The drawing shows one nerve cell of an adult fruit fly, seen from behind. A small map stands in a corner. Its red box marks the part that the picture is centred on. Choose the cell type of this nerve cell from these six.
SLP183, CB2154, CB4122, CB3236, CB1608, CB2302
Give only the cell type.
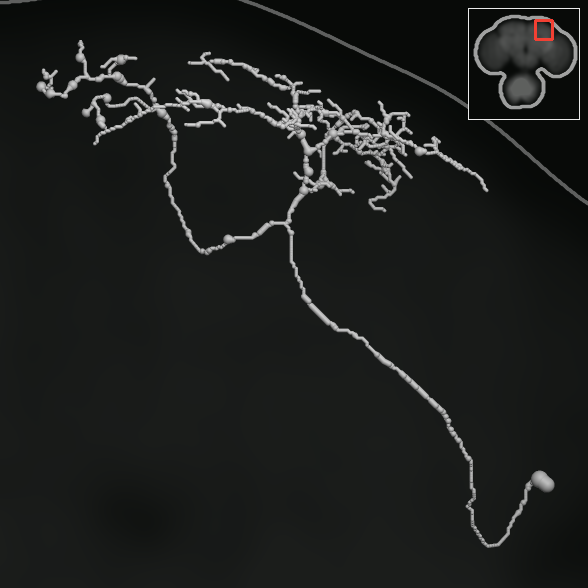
CB4122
